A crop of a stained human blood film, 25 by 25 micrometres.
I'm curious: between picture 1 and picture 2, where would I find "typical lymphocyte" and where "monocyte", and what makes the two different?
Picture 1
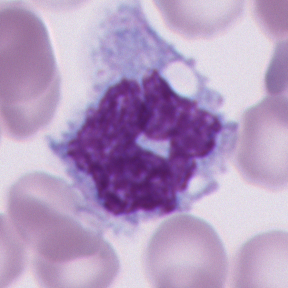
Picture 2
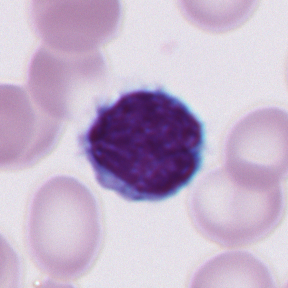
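Picture 1: monocyte. Picture 2: typical lymphocyte. Size: monocyte nucleus about 13 micrometres across; lymphocyte about 11 micrometres across overall, its nucleus about 9 micrometres.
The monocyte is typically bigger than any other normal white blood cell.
Nucleus: in the monocyte, folded, with deep clefts dividing it into lobe-like parts and a small clear gap near the centre; in the lymphocyte, filling about 80% of the cell's area, no nucleoli.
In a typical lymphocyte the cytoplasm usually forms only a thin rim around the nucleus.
Cytoplasm: monocyte with one round clear vacuole at the upper right beside the nucleus and no coarse coloured granules; lymphocyte with no visible granules.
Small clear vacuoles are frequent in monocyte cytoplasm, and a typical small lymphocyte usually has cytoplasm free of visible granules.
Edge: monocyte outline irregular, frayed into many fine ragged projections; lymphocyte edge slightly ragged on the left side. Red cells surround the lymphocyte without overlapping it.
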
